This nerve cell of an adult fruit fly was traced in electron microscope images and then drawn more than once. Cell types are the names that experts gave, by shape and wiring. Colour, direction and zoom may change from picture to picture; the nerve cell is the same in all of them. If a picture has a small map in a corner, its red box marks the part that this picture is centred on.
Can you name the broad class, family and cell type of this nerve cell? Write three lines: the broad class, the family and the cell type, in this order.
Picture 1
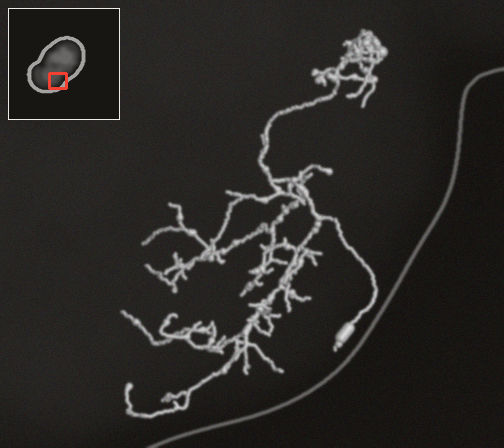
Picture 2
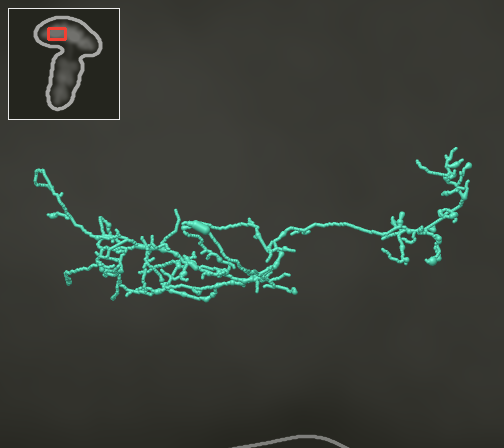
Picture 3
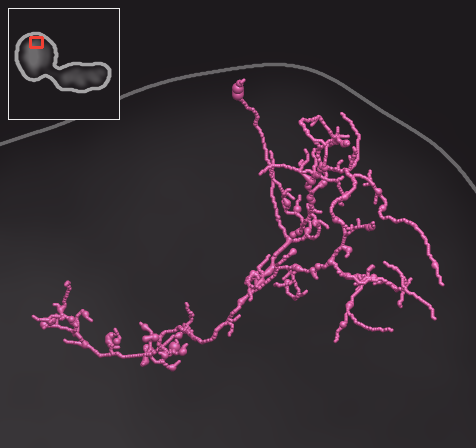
central-brain intrinsic neuron
hemilineage CLp1
SLP402_b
